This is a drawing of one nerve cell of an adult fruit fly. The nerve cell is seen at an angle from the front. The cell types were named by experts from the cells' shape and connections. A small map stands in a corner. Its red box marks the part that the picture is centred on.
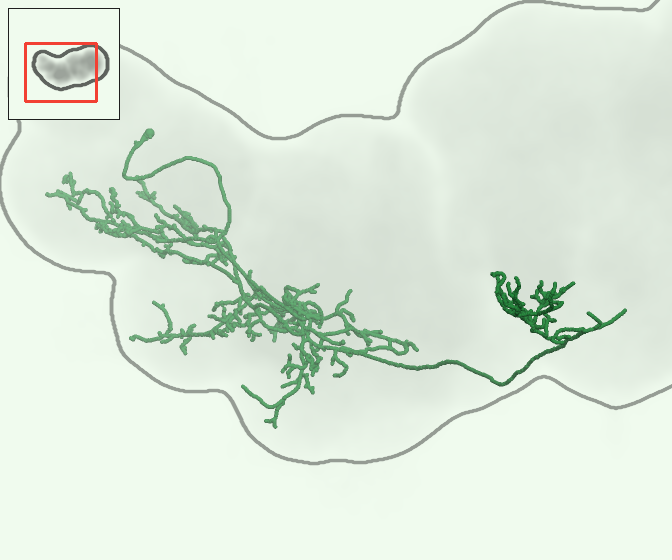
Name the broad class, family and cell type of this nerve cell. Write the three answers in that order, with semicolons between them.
ascending neuron; hemilineage 17B; AN17B007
